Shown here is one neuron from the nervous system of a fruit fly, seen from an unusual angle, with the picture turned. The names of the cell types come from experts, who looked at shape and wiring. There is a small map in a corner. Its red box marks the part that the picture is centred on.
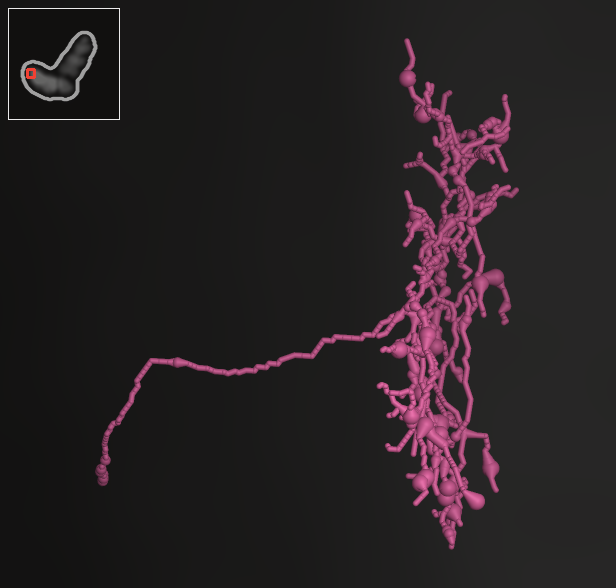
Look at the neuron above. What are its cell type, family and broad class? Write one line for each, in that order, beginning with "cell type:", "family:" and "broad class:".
cell type: Cm5
family: Cm
broad class: optic-lobe intrinsic neuron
